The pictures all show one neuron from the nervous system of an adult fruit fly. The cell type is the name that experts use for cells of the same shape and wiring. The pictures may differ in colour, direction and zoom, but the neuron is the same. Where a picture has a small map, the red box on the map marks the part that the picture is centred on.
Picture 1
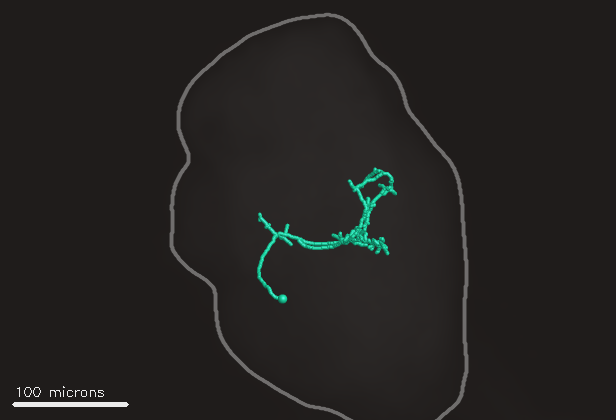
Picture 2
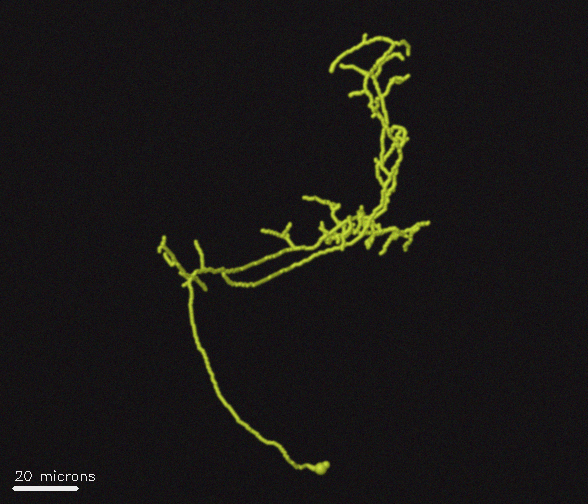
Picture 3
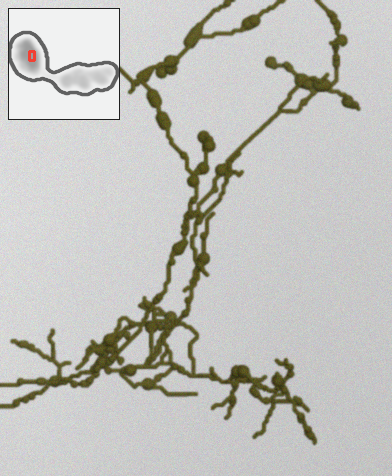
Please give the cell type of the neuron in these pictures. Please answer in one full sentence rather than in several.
A cell of type PLP063 is what this neuron is.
